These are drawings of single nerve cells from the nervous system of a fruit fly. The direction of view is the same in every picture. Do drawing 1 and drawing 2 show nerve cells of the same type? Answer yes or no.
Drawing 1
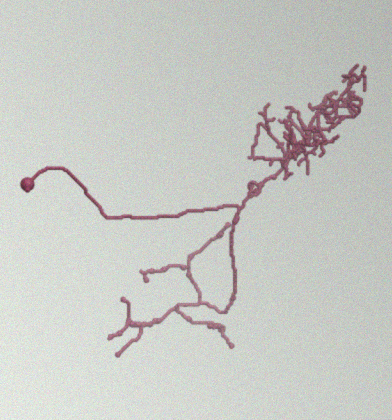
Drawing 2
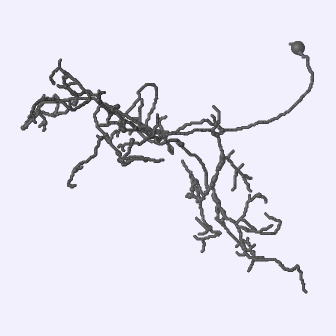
no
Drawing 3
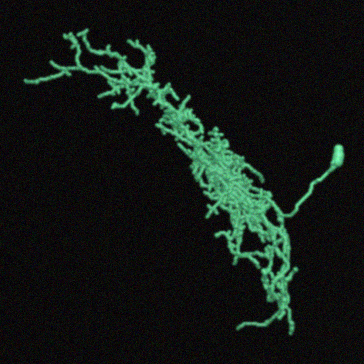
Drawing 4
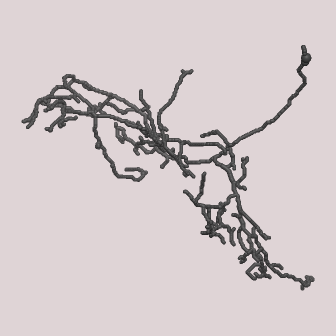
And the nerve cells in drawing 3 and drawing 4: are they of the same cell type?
no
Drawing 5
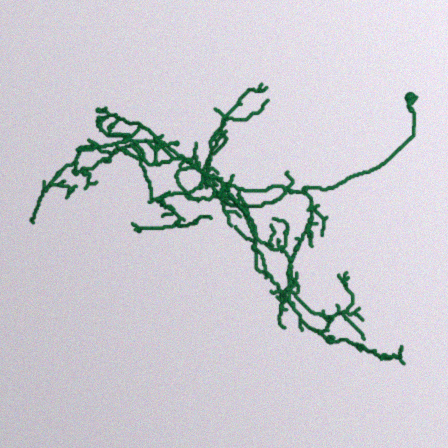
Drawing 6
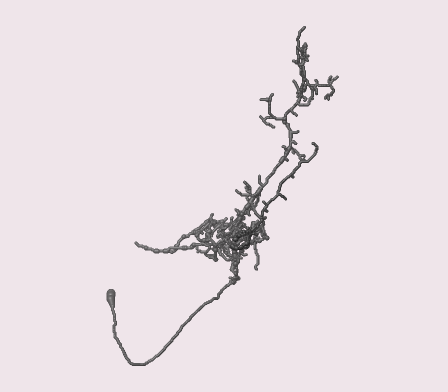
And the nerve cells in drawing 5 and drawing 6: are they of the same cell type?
no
